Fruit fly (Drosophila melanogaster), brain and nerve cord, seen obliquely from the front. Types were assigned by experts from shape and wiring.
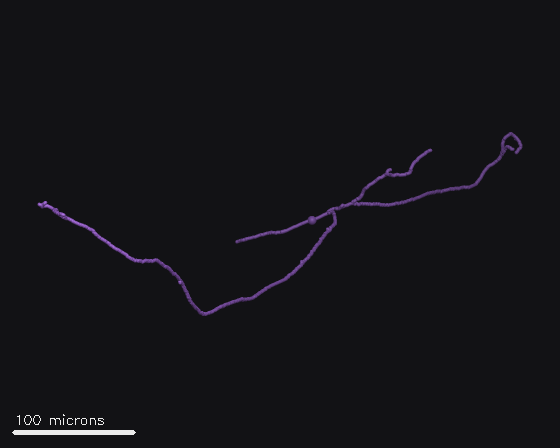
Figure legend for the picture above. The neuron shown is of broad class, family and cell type: sensory neuron ascending to the brain; class mechanosensory proprioceptive; SApp19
